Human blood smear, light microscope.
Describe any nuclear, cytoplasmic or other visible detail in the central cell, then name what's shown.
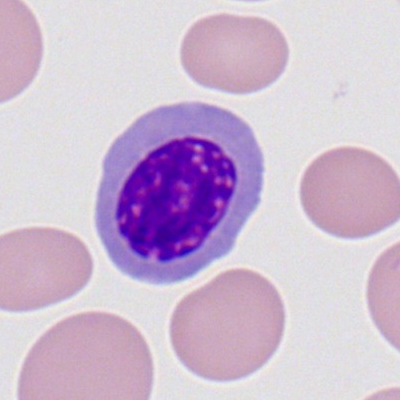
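Taken in order, the outline is smooth and rounded-oval. The chromatin is dark purple and coarsely clumped, broken by small pale gaps. A moderate rim of cytoplasm encloses the nucleus on every side, and no granules show in it. The cell is an erythroblast.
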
